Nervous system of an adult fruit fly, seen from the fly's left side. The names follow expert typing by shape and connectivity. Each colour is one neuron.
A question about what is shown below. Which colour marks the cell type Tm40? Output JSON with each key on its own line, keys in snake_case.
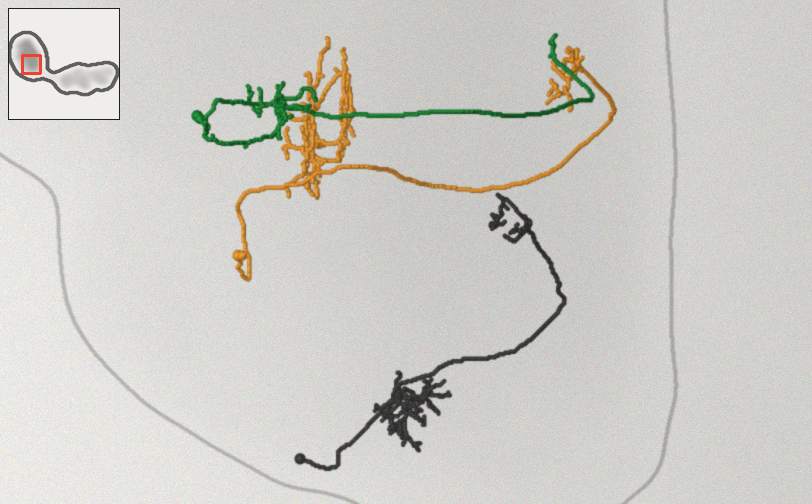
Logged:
{
 "colour": "orange"
}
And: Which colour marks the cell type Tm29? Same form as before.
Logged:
{
 "colour": "green"
}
